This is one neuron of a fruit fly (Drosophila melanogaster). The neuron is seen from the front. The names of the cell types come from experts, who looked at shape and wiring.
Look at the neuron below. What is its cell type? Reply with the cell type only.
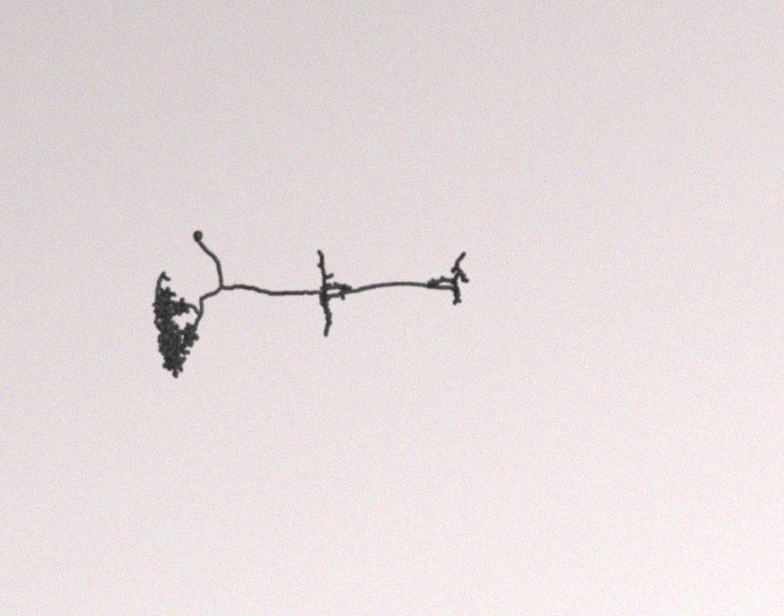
LoVP92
